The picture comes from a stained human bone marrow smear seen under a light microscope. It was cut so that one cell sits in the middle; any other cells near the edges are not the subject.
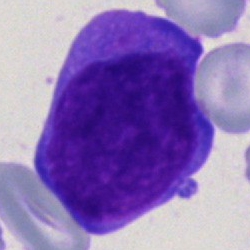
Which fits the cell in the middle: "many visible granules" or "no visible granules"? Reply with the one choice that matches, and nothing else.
No visible granules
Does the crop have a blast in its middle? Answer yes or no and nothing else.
yes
